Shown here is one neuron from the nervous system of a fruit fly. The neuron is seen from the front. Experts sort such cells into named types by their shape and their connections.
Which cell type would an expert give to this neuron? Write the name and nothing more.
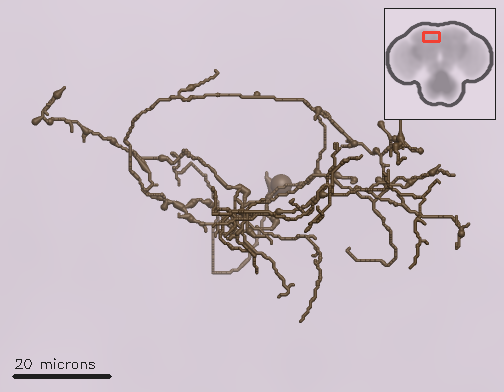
SIP073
